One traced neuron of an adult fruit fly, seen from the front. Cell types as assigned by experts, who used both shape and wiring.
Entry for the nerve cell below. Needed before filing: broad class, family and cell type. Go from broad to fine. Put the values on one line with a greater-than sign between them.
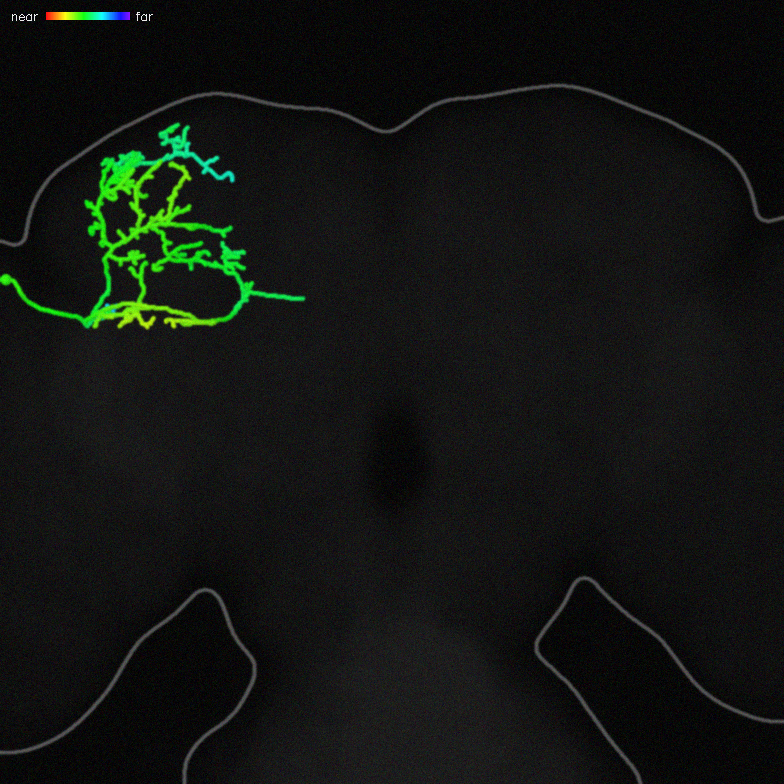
central-brain intrinsic neuron > hemilineage SLPav1_medial > SLP229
